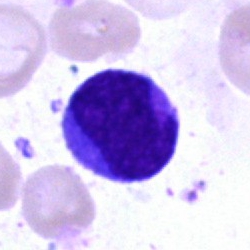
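Blast at the centre of a stained bone marrow smear. Its chromatin is dark purple and dense, with a faintly mottled texture. The cytoplasm forms a narrow crescent, widest at the lower left, and contains neither granules nor vacuoles.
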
